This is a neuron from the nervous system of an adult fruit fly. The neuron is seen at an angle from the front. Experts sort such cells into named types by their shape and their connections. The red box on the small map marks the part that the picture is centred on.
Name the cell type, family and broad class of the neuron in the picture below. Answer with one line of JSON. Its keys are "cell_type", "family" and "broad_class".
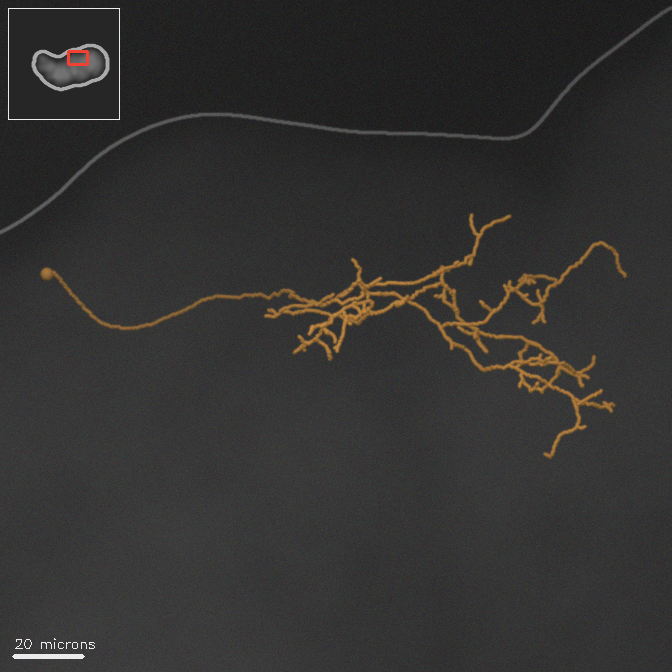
{"cell_type": "SMP196_a", "family": "hemilineage DL1_dorsal", "broad_class": "central-brain intrinsic neuron"}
